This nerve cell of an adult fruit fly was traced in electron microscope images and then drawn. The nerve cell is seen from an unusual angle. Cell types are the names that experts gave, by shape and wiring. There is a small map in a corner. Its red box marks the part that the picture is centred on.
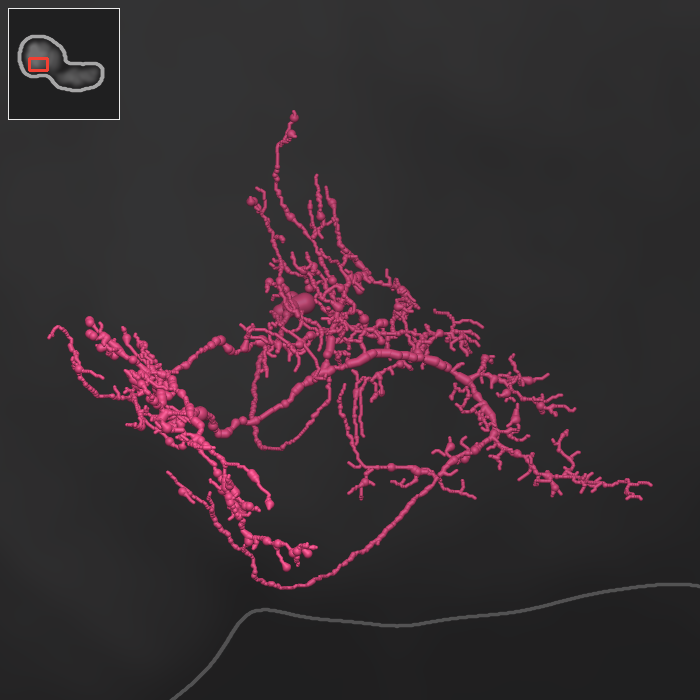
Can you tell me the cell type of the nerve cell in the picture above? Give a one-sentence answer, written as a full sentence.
This nerve cell falls under the cell type GNG201.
